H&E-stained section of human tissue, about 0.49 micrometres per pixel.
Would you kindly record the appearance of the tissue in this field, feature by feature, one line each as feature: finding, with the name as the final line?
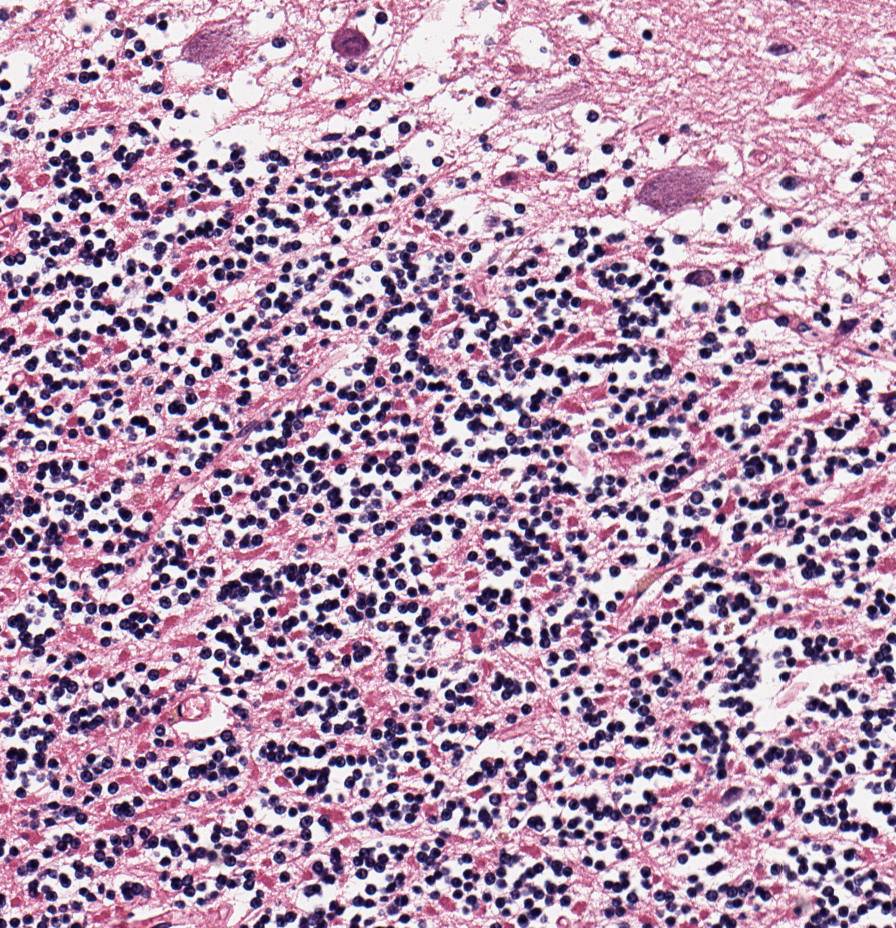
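Dense layer: small dark nuclei filling most of the field
Nuclei: small, round, dark-staining, almost no cytoplasm
Fibres: pink strands running obliquely, mostly lower left to upper right
Top edge: paler pink zone, sparsely nucleated
Pale zone: finely fibrillary pink background, scattered small nuclei
Name: cerebellum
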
